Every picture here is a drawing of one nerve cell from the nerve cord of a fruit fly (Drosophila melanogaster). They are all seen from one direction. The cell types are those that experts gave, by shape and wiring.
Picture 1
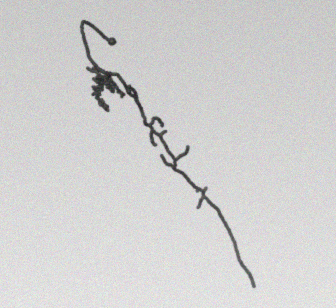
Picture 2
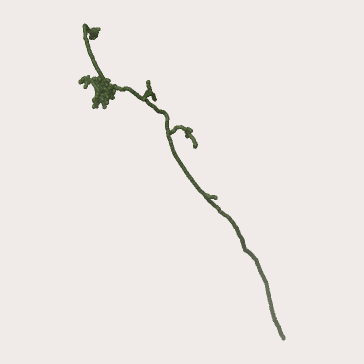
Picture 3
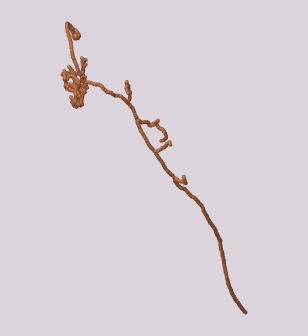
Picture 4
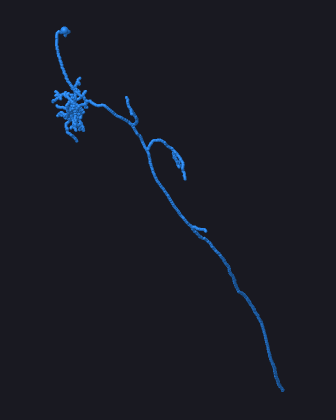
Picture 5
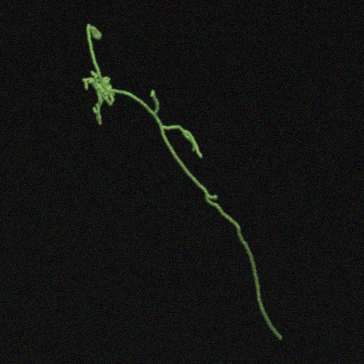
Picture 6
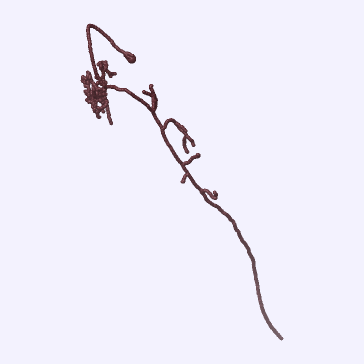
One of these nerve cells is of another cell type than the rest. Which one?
1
